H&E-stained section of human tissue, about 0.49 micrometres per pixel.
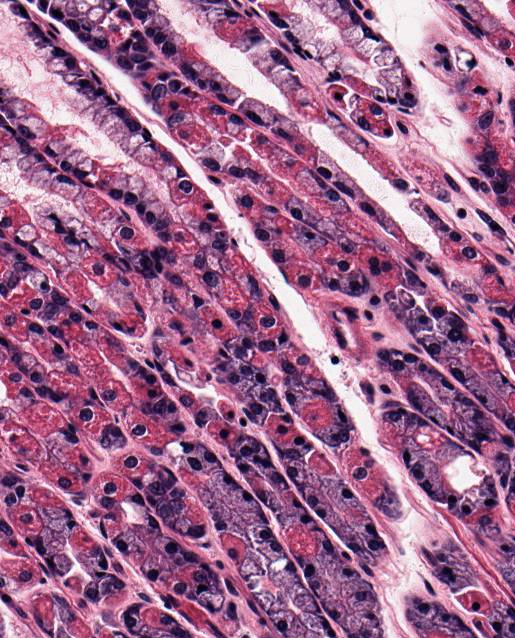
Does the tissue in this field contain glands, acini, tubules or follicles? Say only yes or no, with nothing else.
Yes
